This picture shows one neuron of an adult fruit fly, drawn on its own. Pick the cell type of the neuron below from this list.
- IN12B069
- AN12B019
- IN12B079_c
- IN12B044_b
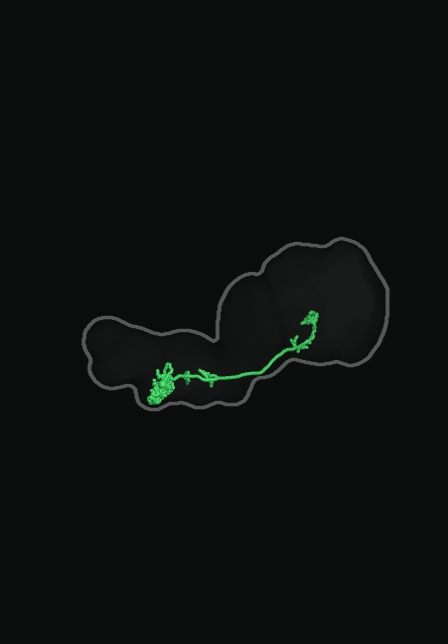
AN12B019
